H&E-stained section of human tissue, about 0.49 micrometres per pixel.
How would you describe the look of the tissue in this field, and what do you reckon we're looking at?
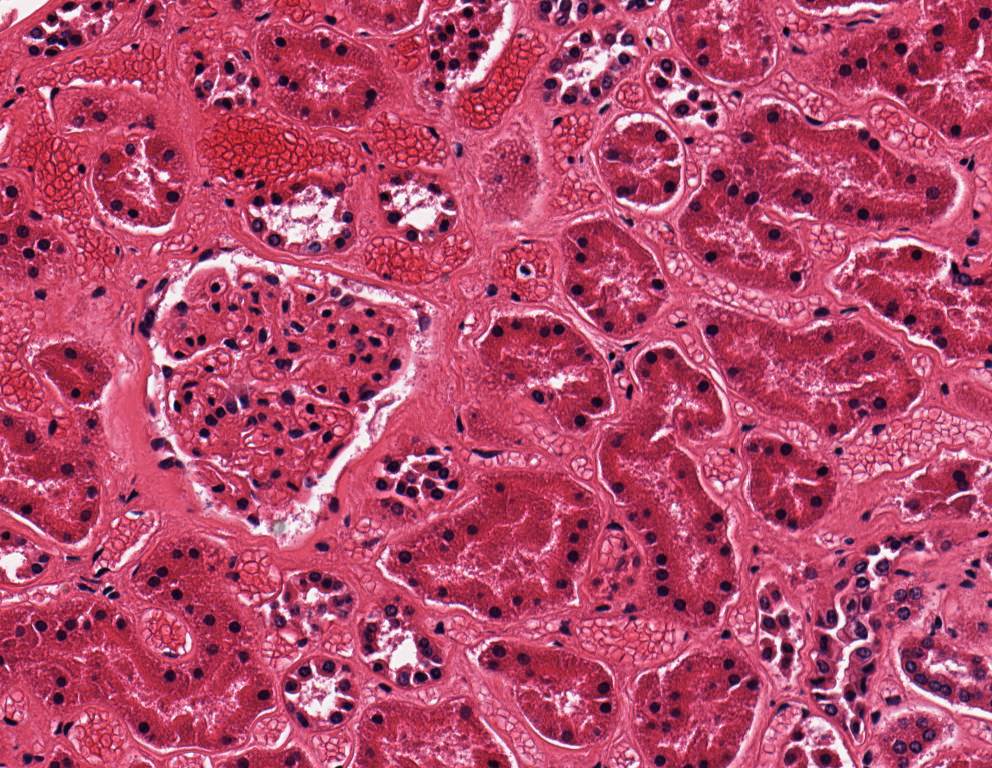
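Nearly all the field is closely packed tubules cut in various planes. Left of centre is one glomerulus: a rounded, highly cellular tuft, a thin white space between most of its edge and its capsule. Most larger tubules have deeply eosinophilic granular cytoplasm. This is renal cortex.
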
